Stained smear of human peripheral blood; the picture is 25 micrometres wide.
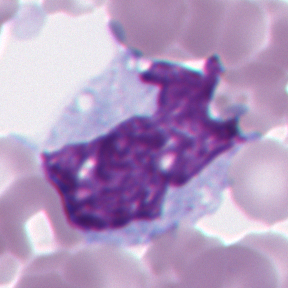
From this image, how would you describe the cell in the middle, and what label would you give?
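You'll see the nucleus takes up the greater part of the cell. Along its upper right edge it comes to sharp, angular points. The chromatin is dark purple, with a coarse, strand-like texture. There are also a few small pale spots inside the nucleus. What you're looking at is a monocyte.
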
